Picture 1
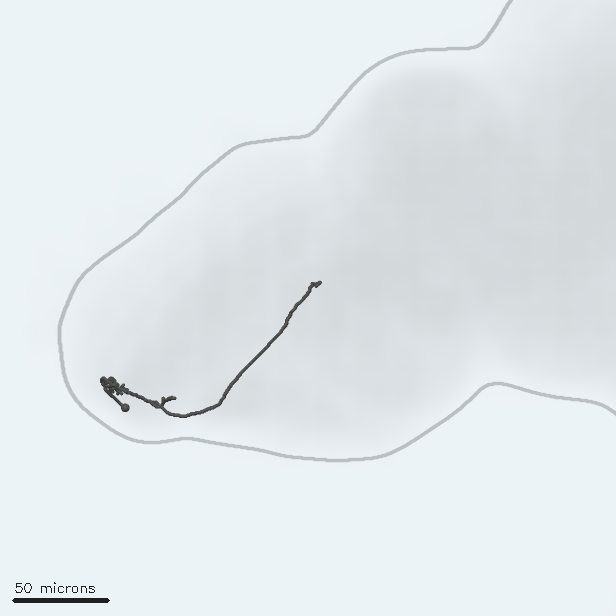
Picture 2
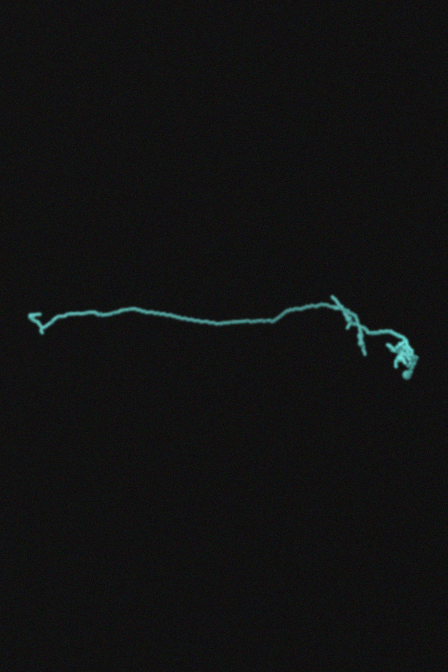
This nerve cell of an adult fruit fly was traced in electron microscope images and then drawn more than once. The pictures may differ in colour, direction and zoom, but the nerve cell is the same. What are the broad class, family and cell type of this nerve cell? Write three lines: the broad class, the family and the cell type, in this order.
optic-lobe intrinsic neuron
Tm
Tm20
